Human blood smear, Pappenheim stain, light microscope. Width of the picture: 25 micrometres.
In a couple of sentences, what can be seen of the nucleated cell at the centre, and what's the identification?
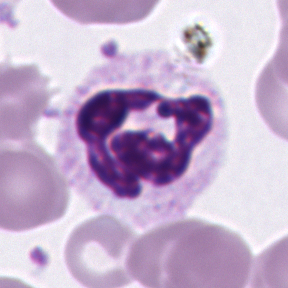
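Start with the edge: the cell is roughly round, but its border is finely irregular. Inside, the nucleus is divided into several lobes that are still joined to one another, forming a ring around a pale space in the middle. No nucleoli can be seen in that nucleus. Fine, faint granules of a pinkish-violet colour dot the cytoplasm. What you are looking at is a segmented neutrophil.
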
